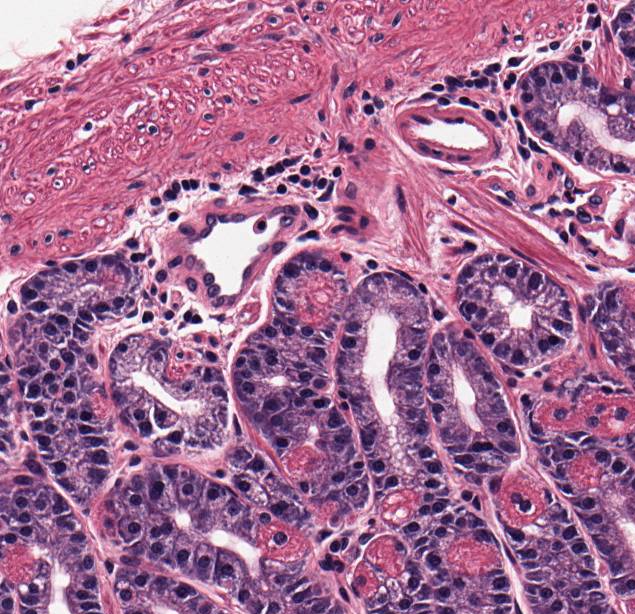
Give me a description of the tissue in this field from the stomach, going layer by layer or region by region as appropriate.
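First, closely packed glands filling the lower two-thirds; a pink fibrous and muscular band crosses upper left. Tubules cut at varied angles, each lumen a narrow slit or small circle. Tall columnar lining, crowded dark purple nuclei, purple-grey cytoplasm. At gland bases, mostly lower half and right edge: scattered groups of cells with bright red granular cytoplasm.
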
